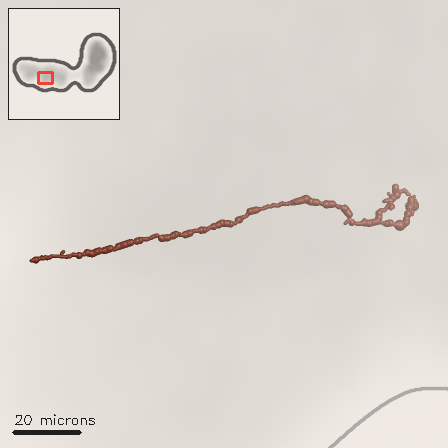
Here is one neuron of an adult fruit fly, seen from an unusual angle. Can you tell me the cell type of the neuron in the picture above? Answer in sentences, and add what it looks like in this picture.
The cell type is SNpp60. It is a sensory neuron entering the nerve cord. No cell body is drawn. By the scale bar it is about 120 microns wide in this view.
